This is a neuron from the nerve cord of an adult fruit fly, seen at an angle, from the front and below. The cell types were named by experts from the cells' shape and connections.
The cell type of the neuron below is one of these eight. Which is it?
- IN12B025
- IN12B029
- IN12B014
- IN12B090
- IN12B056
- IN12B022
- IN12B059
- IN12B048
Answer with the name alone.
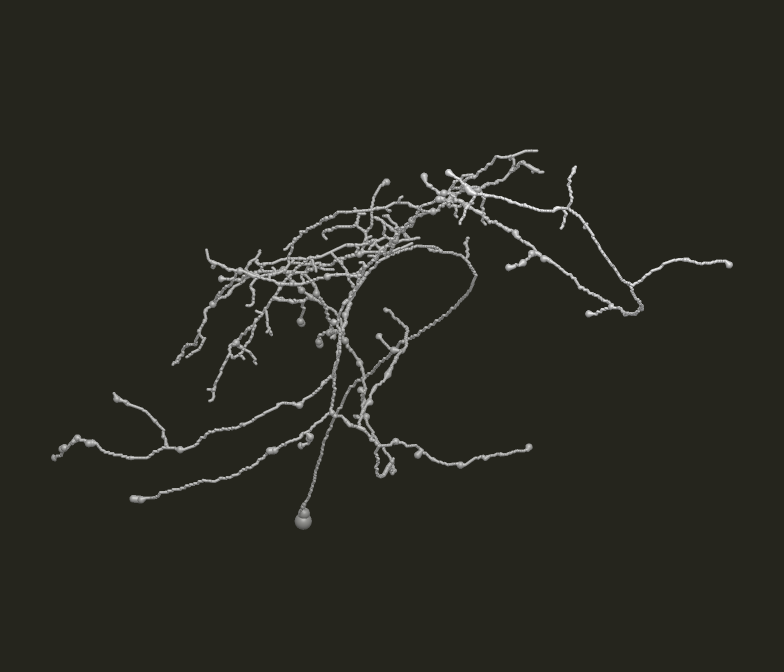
IN12B048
